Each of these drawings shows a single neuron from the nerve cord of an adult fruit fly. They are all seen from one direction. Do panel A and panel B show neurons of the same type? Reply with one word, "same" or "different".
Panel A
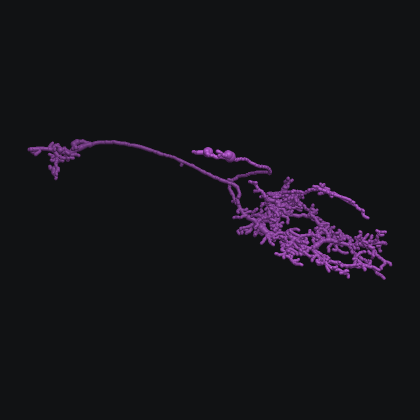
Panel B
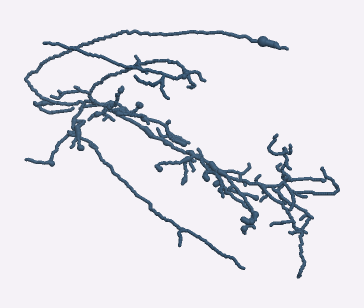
different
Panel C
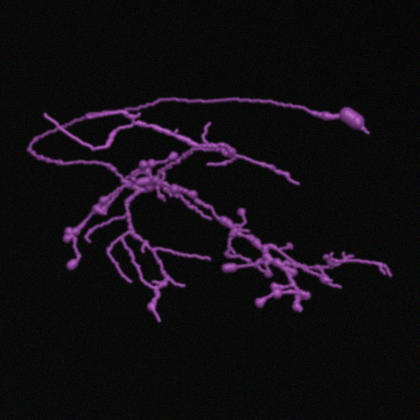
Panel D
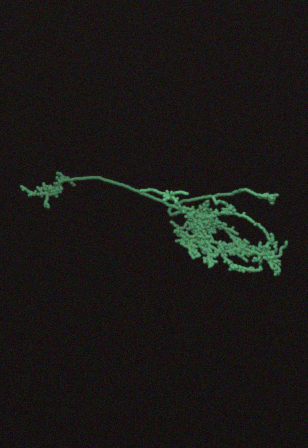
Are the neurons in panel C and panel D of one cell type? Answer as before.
different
